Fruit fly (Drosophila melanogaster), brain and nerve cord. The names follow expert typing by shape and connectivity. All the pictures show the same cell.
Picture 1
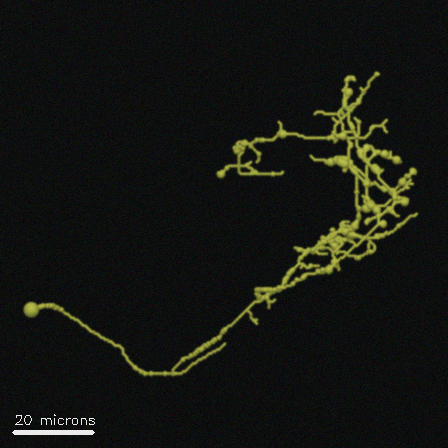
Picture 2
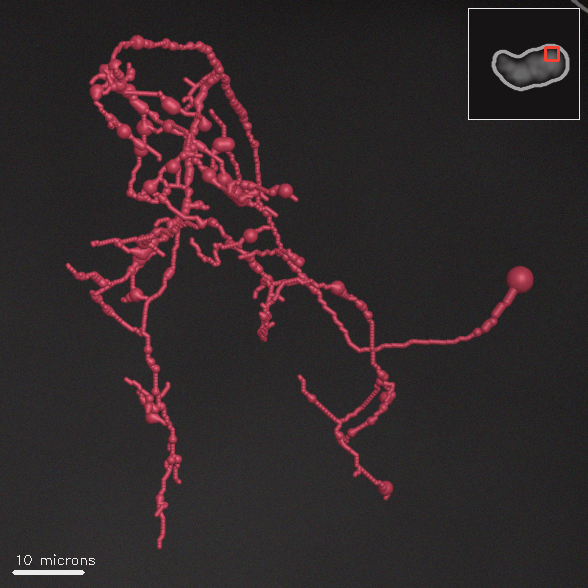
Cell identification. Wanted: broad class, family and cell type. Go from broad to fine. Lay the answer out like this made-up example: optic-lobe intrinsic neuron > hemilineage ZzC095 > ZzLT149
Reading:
central-brain intrinsic neuron > hemilineage SLPpl3 > SLP345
